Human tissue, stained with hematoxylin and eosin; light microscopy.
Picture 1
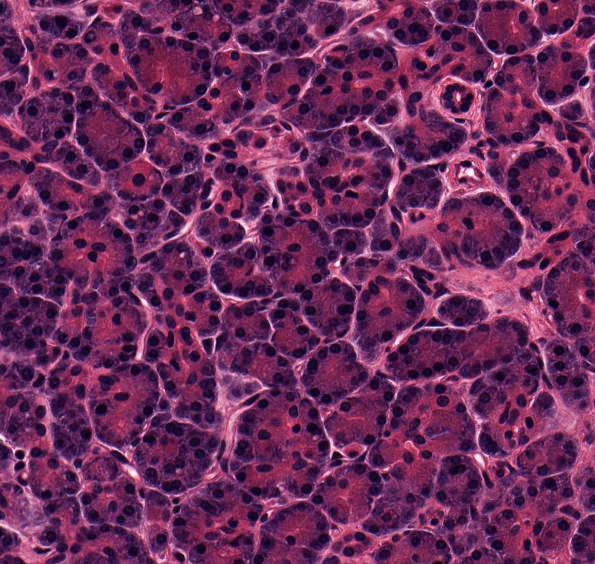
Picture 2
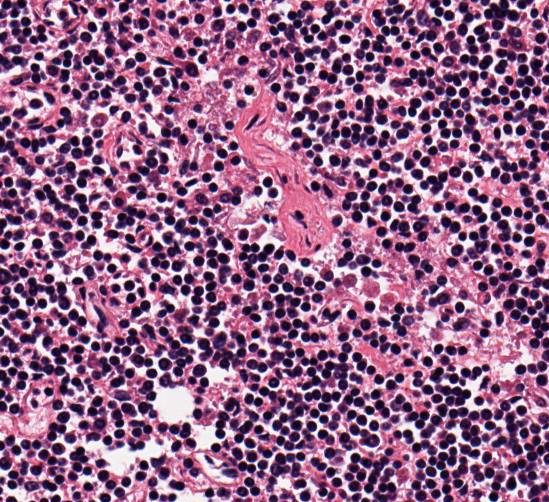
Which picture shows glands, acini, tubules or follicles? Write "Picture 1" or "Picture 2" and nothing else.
Picture 1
